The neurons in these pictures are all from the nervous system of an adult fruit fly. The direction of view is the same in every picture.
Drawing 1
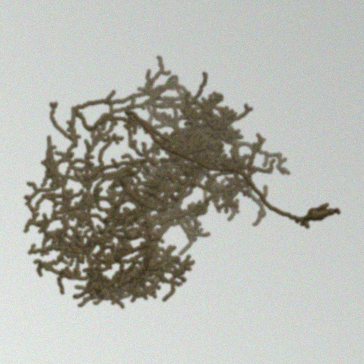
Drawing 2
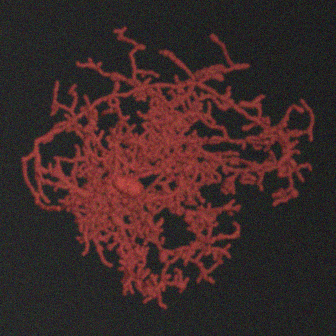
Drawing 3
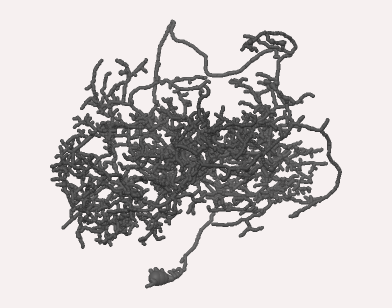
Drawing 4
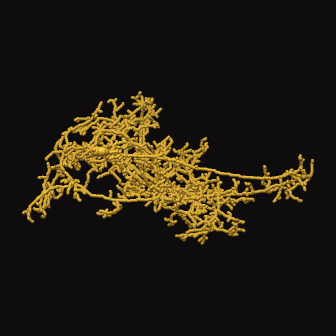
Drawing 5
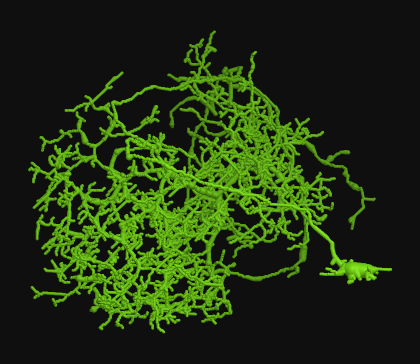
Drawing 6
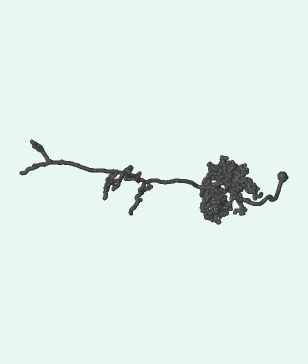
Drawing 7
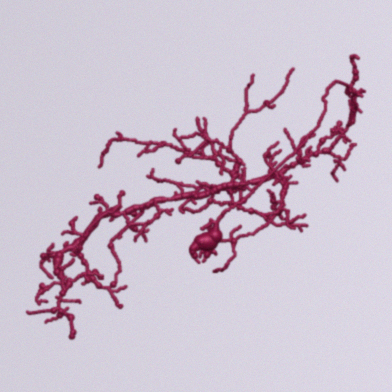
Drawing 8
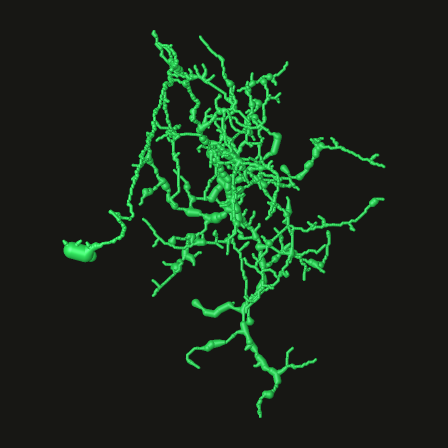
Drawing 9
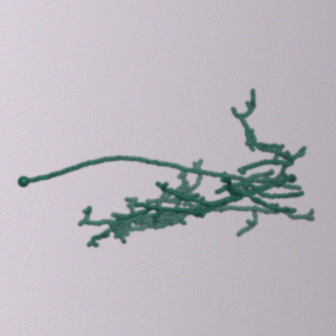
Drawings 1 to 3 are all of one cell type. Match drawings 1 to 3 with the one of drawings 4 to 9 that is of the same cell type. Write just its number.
5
